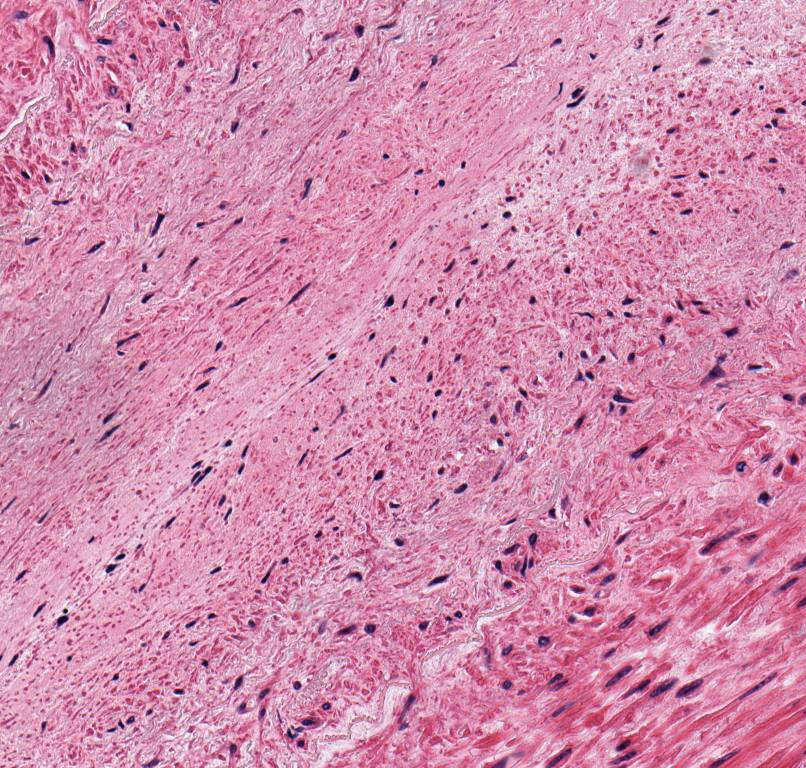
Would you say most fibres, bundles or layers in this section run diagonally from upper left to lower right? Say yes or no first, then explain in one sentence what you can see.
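No. Across the field the fibres and their nuclei run mainly diagonally from lower left to upper right.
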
